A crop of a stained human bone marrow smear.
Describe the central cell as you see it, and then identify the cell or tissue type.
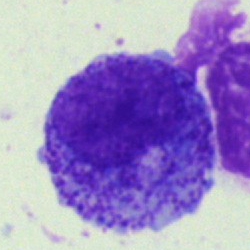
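The nucleus occupies the upper part of the cell and stains a dense dark purple. Coarse dark purple granules fill the cytoplasm, packed most tightly along the lower edge of the cell. This is a promyelocyte.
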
